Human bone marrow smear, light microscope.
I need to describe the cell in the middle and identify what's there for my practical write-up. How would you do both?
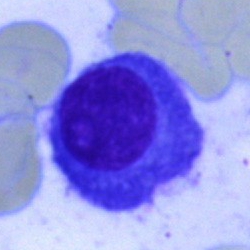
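The nucleus is eccentric, displaced toward the upper left of the cell. The cytoplasm stains deep blue, with a paler zone adjacent to the nucleus on its right. The cell margin is irregular and scalloped along the right and lower borders. The cell is a plasma cell.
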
